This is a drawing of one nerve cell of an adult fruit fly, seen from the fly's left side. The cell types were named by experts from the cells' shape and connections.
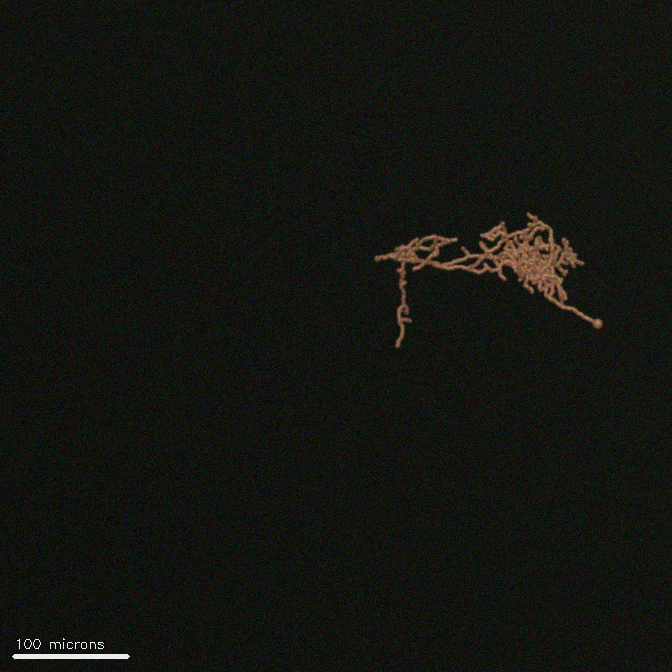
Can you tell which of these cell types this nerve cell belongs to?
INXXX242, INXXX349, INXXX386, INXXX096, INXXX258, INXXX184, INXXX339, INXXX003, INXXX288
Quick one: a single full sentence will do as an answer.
In terms of cell type, the nerve cell is INXXX339.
